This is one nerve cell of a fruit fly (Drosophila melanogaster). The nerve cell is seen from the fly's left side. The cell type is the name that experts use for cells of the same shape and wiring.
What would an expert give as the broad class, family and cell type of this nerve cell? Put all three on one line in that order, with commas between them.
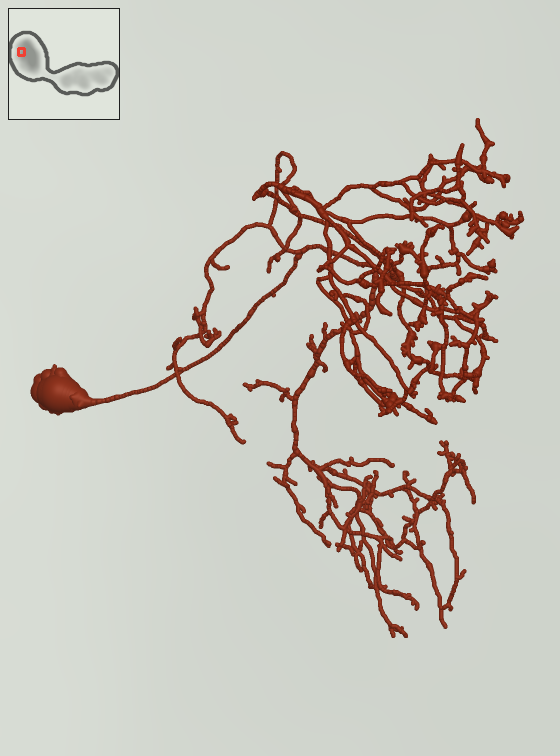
central-brain intrinsic neuron, hemilineage EBa1, ER1_a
